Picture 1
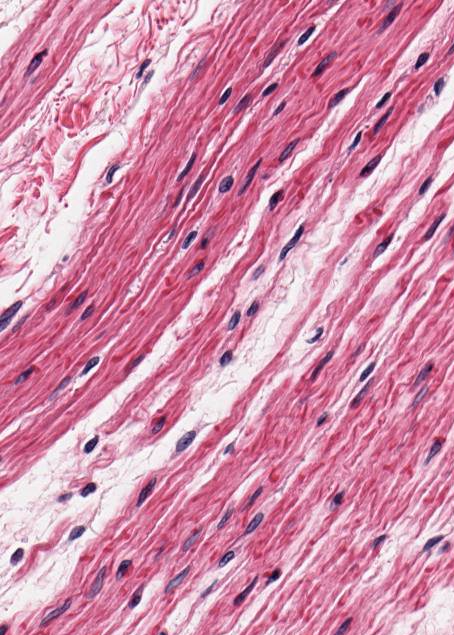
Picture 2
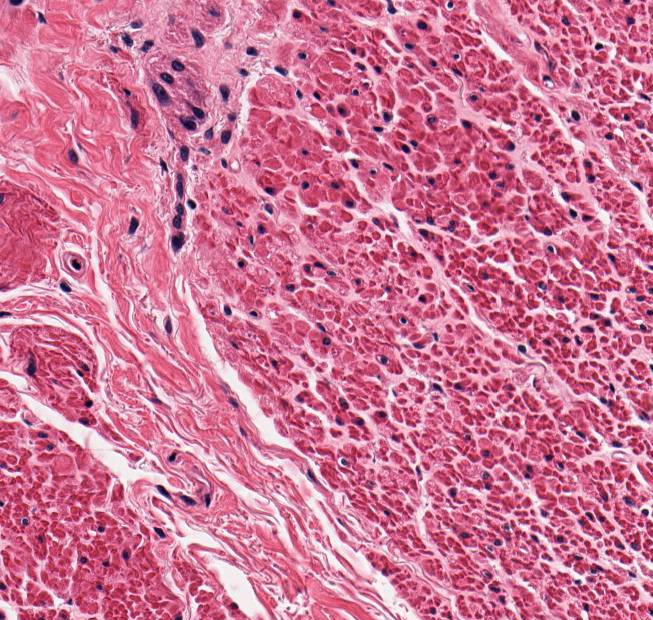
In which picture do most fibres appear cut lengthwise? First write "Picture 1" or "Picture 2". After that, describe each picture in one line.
Picture 1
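What picture 1 shows: Parallel bundles of elongated eosinophilic fibres fill most of the field, running diagonally from lower left to upper right.
What picture 2 shows: The muscle fibres are cut across, so they appear as many small rounded or polygonal pink profiles.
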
